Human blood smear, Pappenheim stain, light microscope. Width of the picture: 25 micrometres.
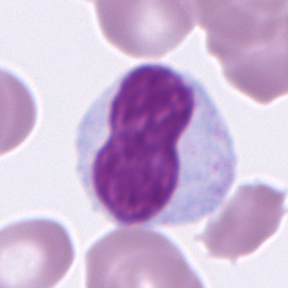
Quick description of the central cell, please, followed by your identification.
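Here the nucleus is pinched in near its middle, so it has a peanut shape, about 14 by 8 micrometres. It lies toward the left of the cell, which leaves a wider band of cytoplasm on the right. That cytoplasm is pale grey-blue and holds fine, sparse pinkish-purple granules. You're looking at a large granular lymphocyte.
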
